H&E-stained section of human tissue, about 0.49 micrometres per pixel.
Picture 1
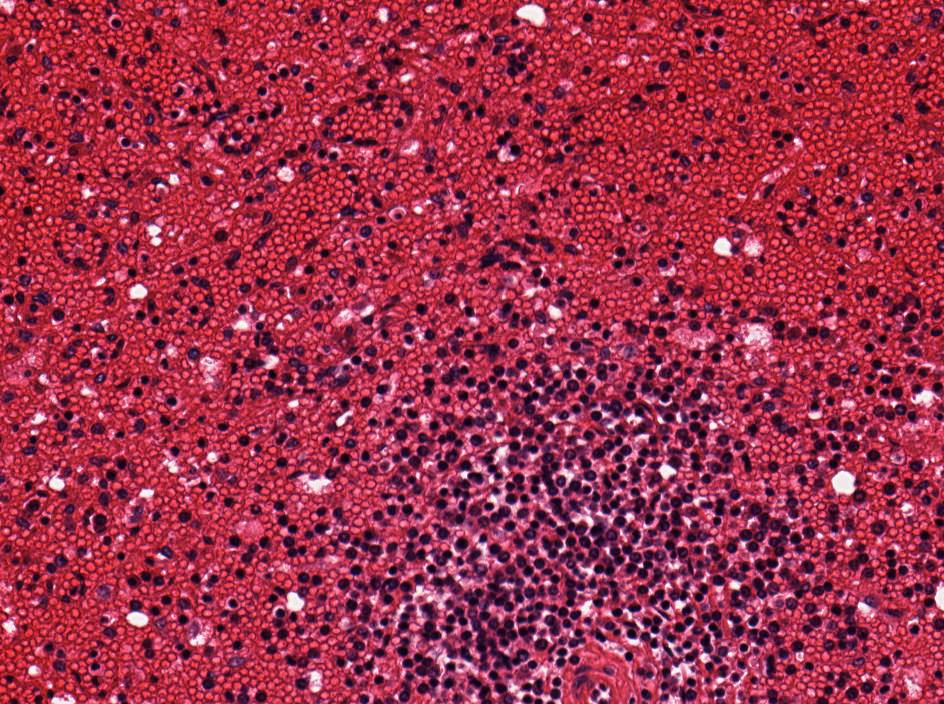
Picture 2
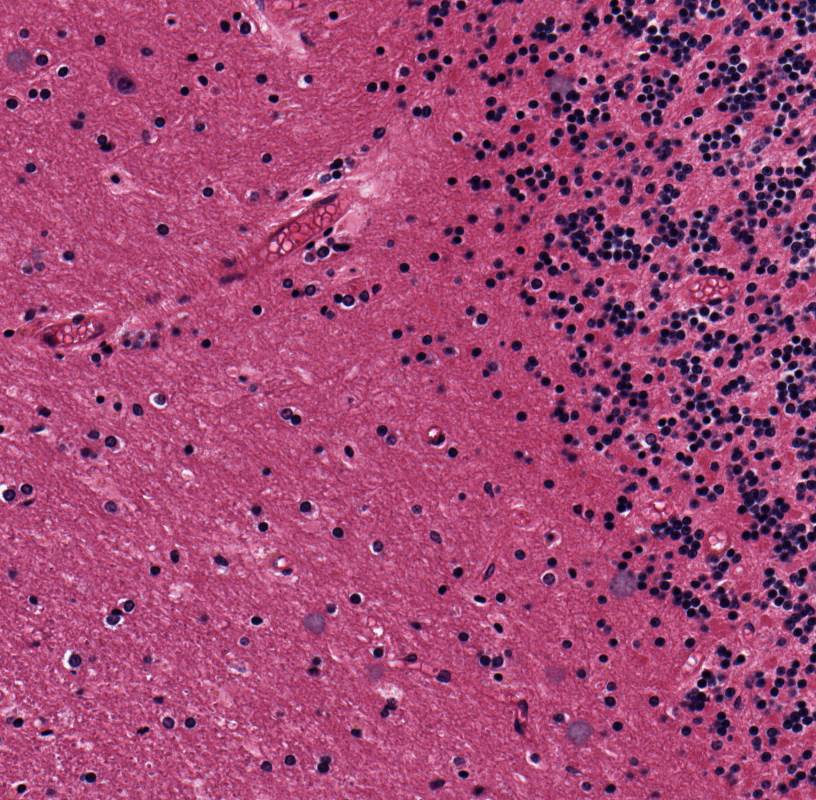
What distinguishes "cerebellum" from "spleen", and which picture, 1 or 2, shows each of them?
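Let me see: picture 1 is the spleen, picture 2 the cerebellum. Both have crowded small dark nuclei, but in different places: a dense lymphocyte cluster, small round dark nuclei with scant cytoplasm, sits in the lower centre of picture 1, while densely packed small round dark nuclei fill the right part of picture 2. Looking closer at that dense zone in picture 2, the nuclei gather in clusters with small pink islands between them. The vessels differ too: picture 1 has a small pink-walled vessel at the bottom edge inside the lymphocyte cluster, and picture 2 has two small vessels holding red blood cells in the upper left. Single dark nuclei are scattered among red blood cells throughout picture 1, whereas a few pale grey-blue round bodies lie in the pink fibrillary tissue of picture 2.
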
